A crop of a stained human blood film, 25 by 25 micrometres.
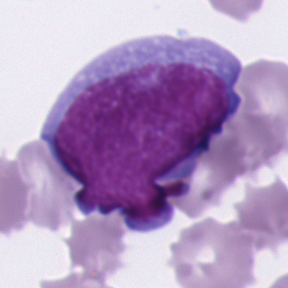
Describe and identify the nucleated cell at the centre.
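Cell about 19 by 17 micrometres. Upper edge smoothly curved; lower edge carries several small knob-like blebs. Nucleus a single unlobed mass, about 17 by 13 micrometres, filling about 70% of the cell's area. Chromatin finely granular and evenly spread, without coarse clumps. Name: myeloblast.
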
